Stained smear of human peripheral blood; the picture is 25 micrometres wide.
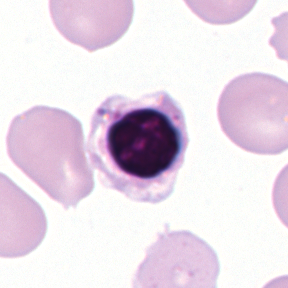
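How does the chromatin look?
Dense and dark purple, with coarse clumps.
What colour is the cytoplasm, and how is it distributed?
Very pale, almost colourless with a faint lilac tinge; its rim is wider on the left side of the nucleus than on the right.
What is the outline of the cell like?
Ragged, with short irregular projections.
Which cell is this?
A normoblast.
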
